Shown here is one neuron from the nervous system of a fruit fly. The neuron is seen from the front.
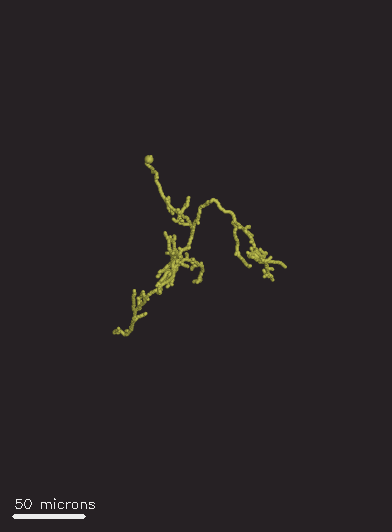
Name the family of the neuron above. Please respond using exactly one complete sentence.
Family hemilineage 05B includes the neuron shown here.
